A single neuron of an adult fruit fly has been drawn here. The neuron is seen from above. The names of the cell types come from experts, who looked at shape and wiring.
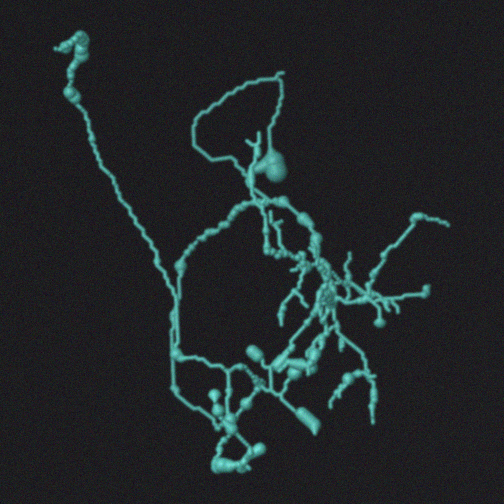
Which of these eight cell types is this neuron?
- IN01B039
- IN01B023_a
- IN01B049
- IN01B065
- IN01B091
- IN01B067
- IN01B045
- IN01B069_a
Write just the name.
IN01B069_a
